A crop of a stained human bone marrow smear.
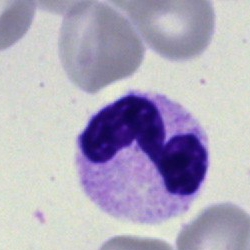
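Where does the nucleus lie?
Mainly across the upper part of the cell, with most of the cytoplasm below it.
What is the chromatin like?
Dark purple and coarsely clumped.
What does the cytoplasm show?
It is pale pinkish-lilac, with fine pinkish-violet granules scattered through it.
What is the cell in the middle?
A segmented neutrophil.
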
